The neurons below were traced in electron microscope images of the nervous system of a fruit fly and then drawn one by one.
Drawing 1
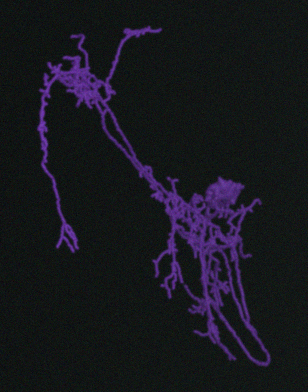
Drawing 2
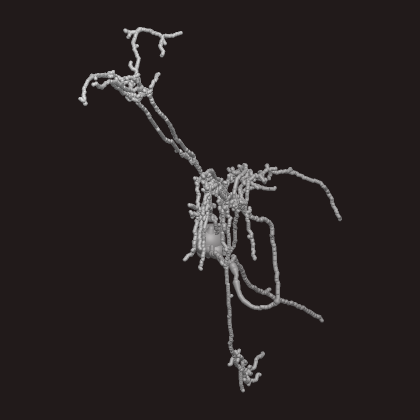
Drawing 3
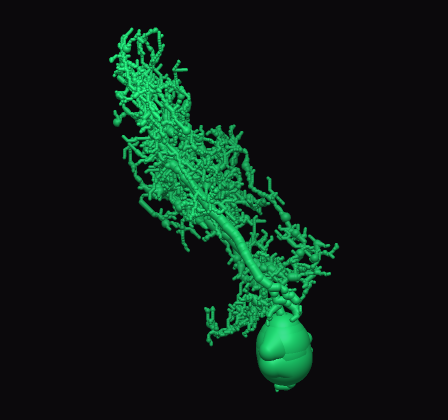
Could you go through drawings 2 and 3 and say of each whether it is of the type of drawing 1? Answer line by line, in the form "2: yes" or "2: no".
2: yes
3: no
